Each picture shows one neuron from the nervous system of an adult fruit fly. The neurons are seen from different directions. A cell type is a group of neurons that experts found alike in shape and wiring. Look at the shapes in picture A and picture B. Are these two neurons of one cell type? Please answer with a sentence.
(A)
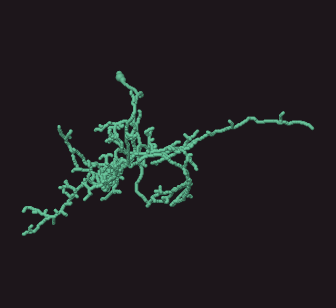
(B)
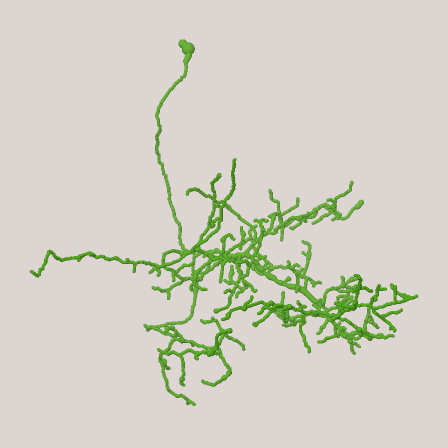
They are of the same cell type.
